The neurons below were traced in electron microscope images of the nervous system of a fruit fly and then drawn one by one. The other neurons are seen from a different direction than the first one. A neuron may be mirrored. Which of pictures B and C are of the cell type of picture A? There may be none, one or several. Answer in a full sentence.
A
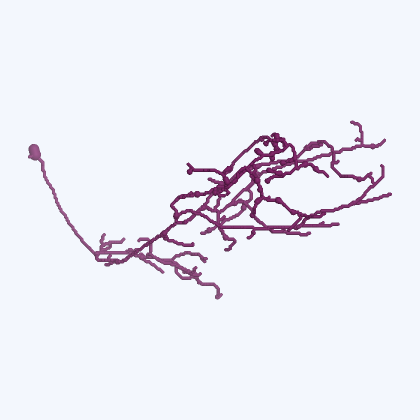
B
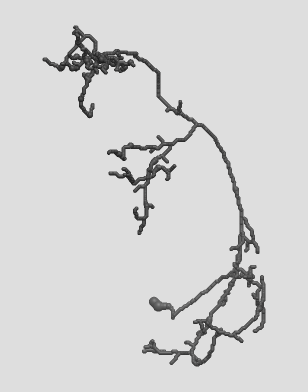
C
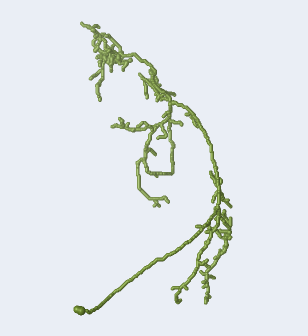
None of them is of the same cell type.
